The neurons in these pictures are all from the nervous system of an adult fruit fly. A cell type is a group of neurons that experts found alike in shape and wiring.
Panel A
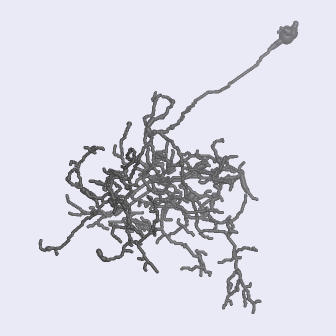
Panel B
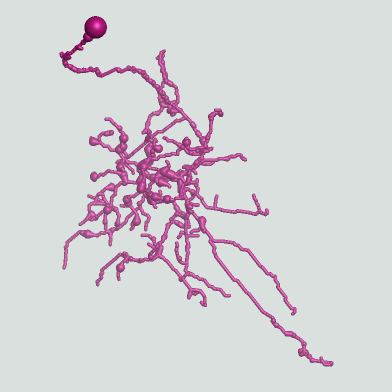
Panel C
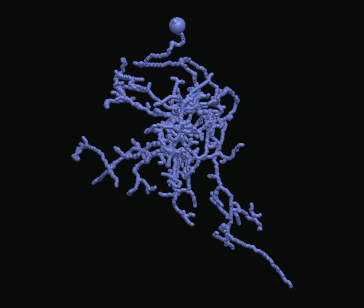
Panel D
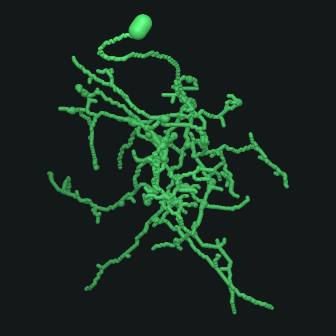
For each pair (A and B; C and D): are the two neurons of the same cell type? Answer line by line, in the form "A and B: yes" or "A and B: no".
A and B: no
C and D: yes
